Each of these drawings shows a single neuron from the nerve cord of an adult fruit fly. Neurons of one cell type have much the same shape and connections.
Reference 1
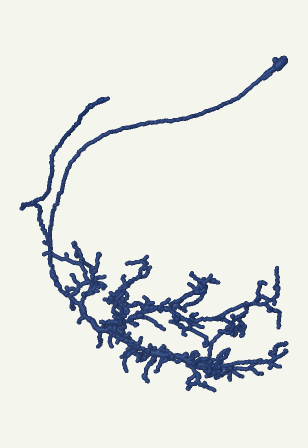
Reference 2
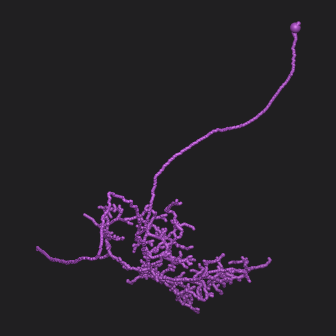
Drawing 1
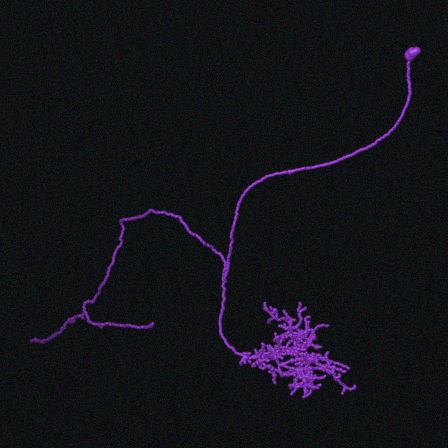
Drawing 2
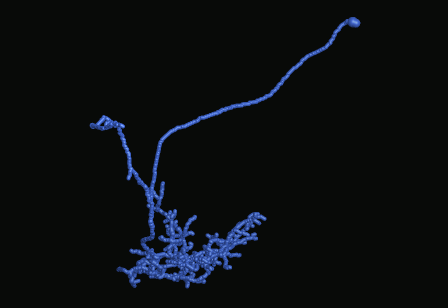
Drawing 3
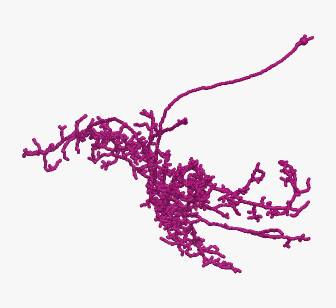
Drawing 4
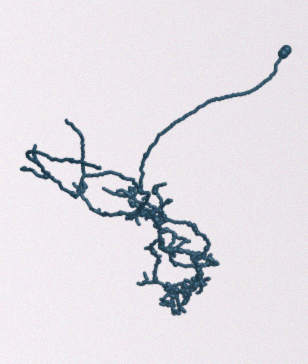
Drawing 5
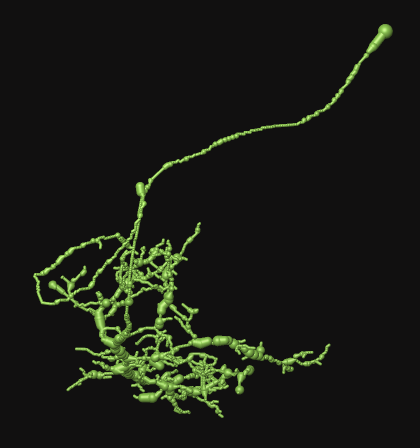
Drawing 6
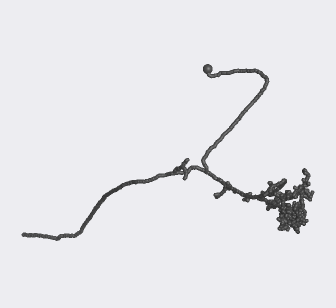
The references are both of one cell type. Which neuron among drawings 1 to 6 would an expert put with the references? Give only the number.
5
